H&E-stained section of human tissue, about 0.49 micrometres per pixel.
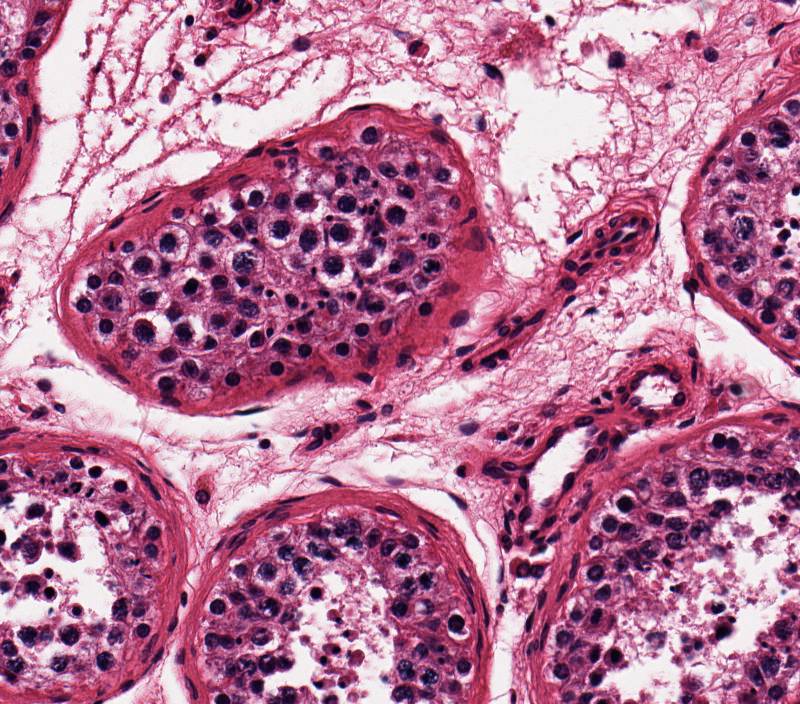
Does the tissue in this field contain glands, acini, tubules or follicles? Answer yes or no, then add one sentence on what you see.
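Yes. The field is made up of rounded to oval tubules cut across, with one whole tubule in the upper centre and parts of others around the edges.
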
